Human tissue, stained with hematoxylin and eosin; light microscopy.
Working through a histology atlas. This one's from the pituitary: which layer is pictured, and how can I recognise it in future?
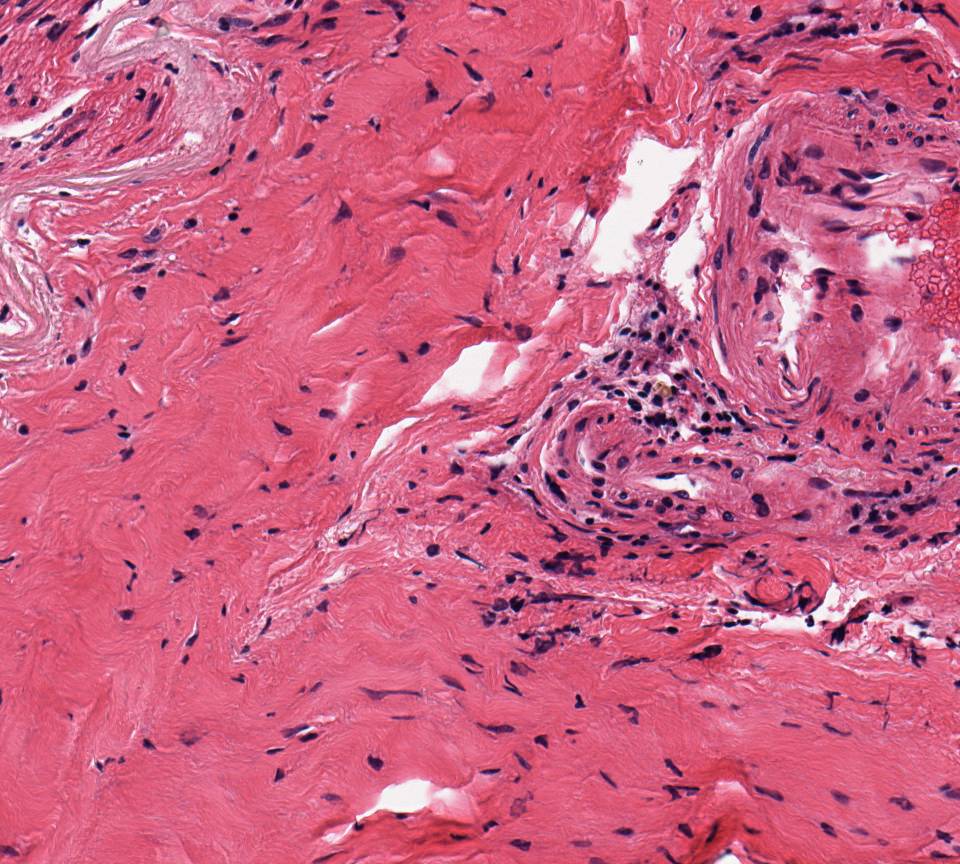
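The field shows dense connective tissue. Dense, deeply eosinophilic collagen fills most of it, above all the left half and lower part, holding only sparse fibroblasts with thin, dark, spindle-shaped nuclei.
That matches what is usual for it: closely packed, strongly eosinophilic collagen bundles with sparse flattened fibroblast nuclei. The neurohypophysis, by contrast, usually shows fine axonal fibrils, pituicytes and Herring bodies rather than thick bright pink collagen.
A cluster of red blood cells sits at the right edge, upper part, and there are no epithelium, glands or fat cells anywhere.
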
